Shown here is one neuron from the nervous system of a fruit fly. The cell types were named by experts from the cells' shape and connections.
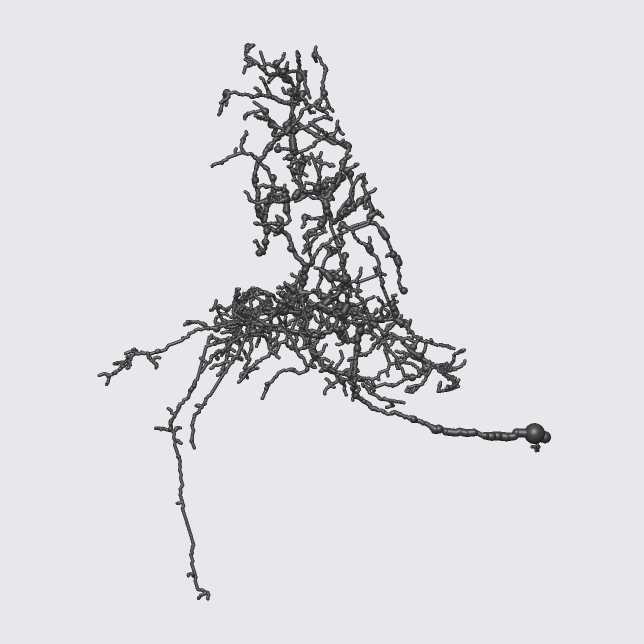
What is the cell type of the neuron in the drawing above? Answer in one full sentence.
The cell type for the neuron is SMP202.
